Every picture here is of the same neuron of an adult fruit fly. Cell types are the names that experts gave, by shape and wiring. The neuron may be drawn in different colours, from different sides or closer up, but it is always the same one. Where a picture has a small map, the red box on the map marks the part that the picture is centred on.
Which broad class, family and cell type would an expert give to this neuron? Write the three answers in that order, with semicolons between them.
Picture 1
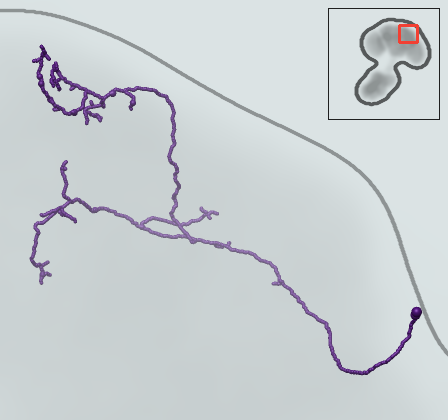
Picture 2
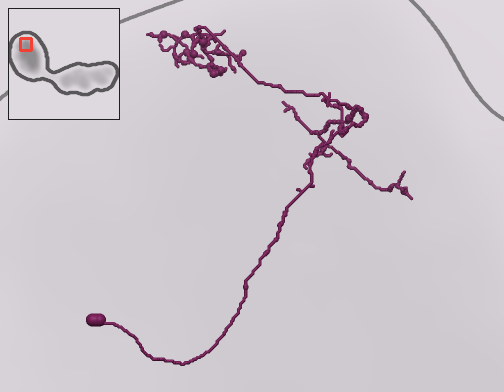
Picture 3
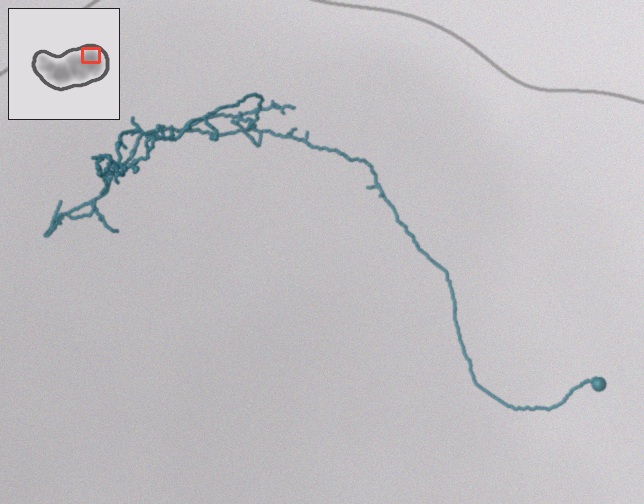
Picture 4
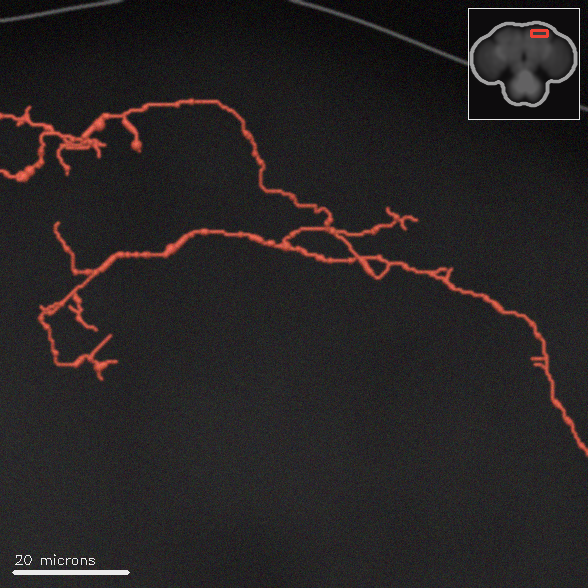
central-brain intrinsic neuron; hemilineage SLPal5; SIP005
